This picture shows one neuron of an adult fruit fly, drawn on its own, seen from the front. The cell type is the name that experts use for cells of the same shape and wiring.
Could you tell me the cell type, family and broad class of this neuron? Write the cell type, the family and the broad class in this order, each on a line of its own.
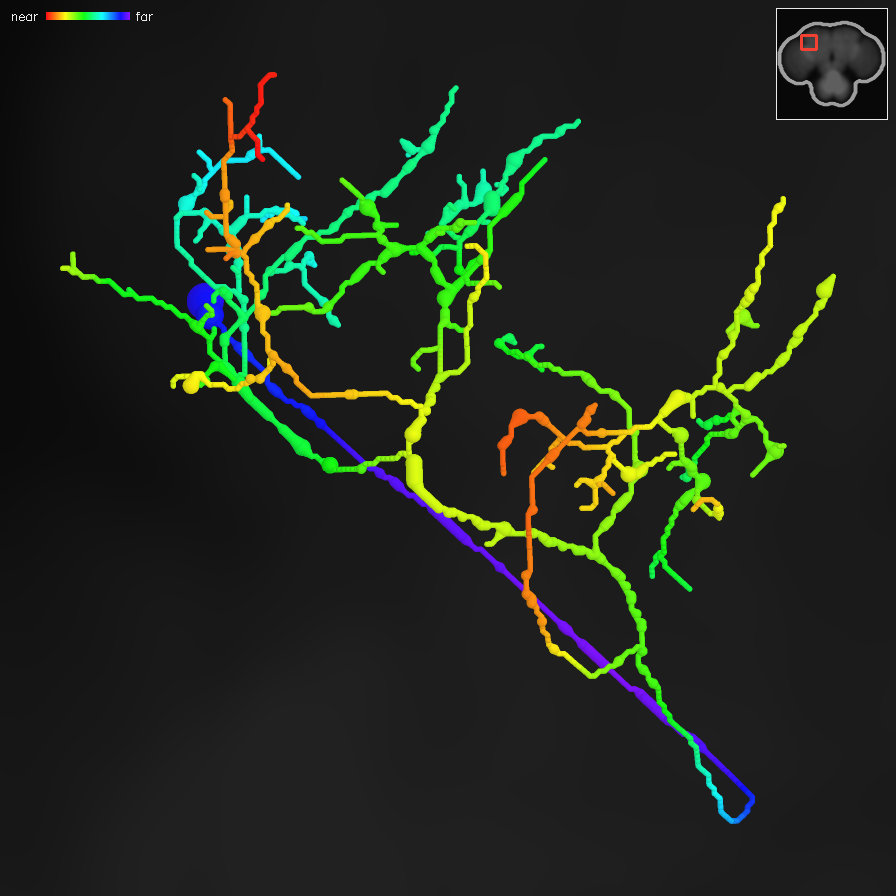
LHPV2c1_a
hemilineage VLPp&l1_anterior
central-brain intrinsic neuron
